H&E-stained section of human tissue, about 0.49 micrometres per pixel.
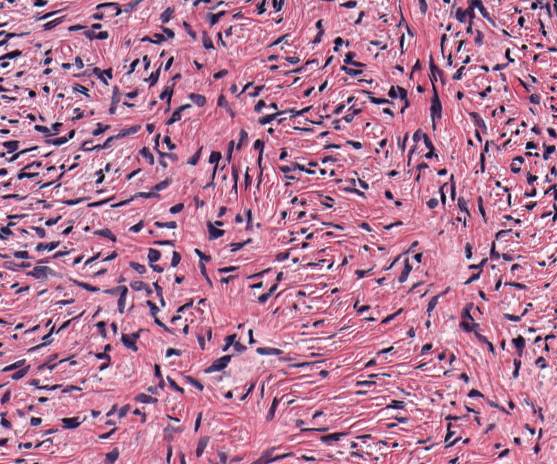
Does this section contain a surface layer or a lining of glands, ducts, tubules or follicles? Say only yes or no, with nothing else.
No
